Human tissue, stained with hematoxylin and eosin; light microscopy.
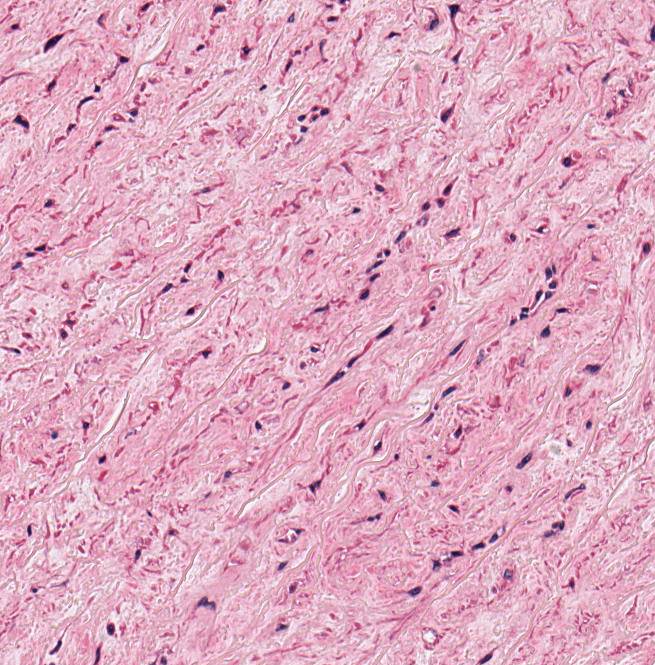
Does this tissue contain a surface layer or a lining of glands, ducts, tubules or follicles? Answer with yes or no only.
No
